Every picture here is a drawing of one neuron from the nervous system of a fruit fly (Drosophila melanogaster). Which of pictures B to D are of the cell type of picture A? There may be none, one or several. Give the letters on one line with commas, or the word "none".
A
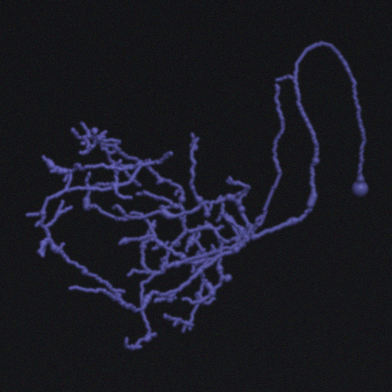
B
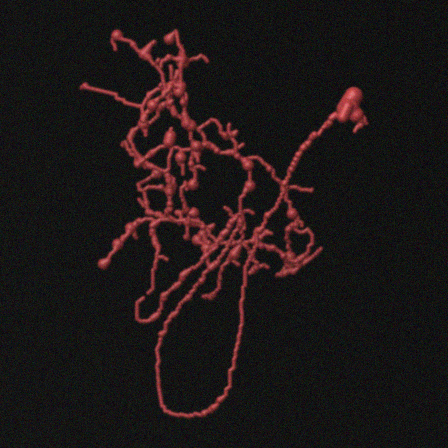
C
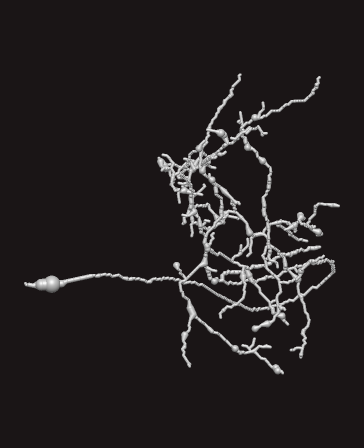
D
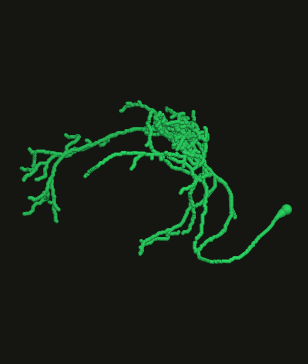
D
